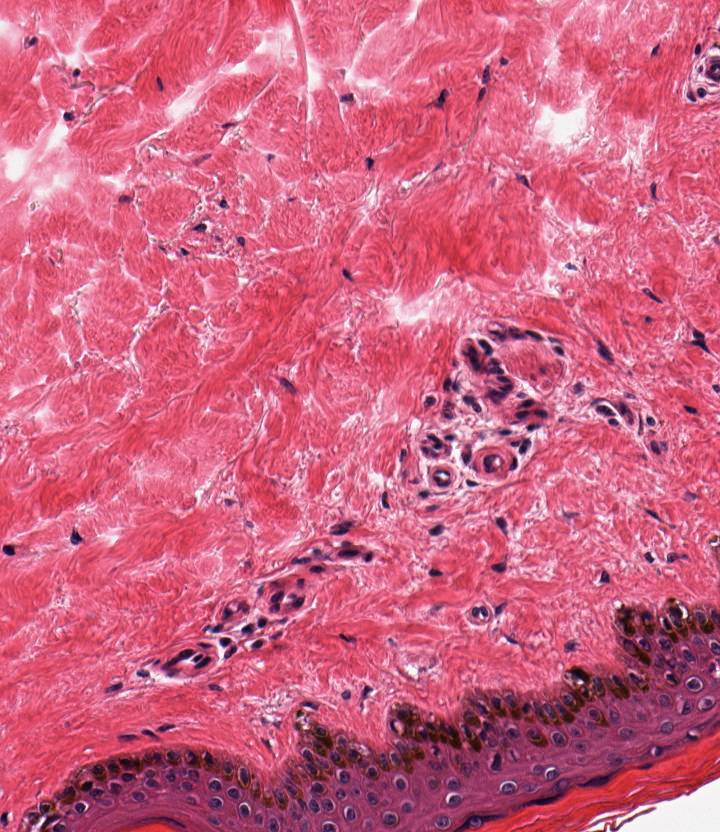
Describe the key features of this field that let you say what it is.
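This field mainly shows dermis. What decides it is the thick, coarse pink collagen bundles running in many directions.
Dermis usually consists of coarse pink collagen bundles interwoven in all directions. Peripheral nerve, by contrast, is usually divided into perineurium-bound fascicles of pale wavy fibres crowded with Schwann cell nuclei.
Along the bottom edge runs a strip of epidermis whose basal cells hold dense dark brown pigment granules. No fat cells or hair follicles are present.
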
